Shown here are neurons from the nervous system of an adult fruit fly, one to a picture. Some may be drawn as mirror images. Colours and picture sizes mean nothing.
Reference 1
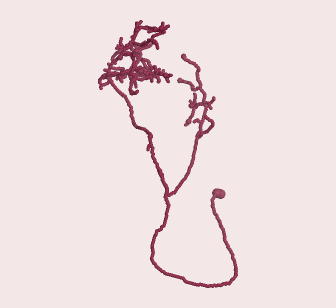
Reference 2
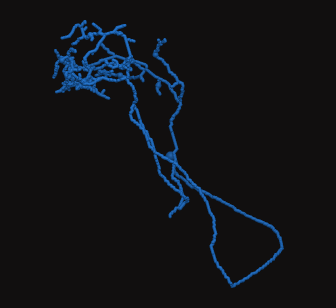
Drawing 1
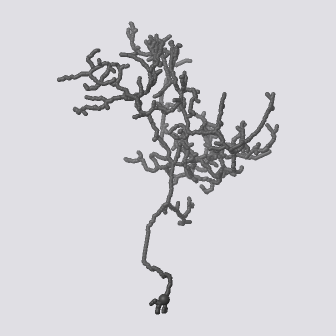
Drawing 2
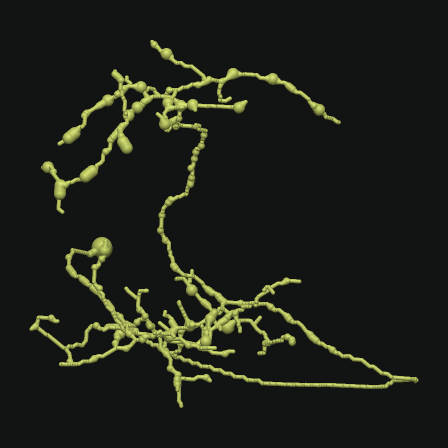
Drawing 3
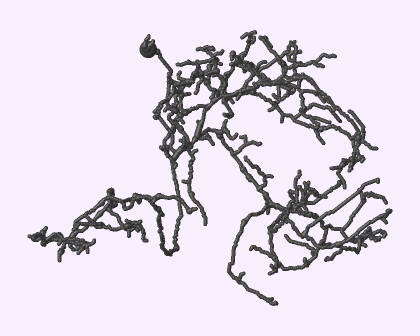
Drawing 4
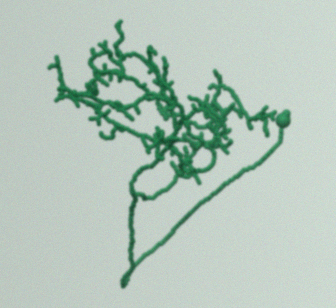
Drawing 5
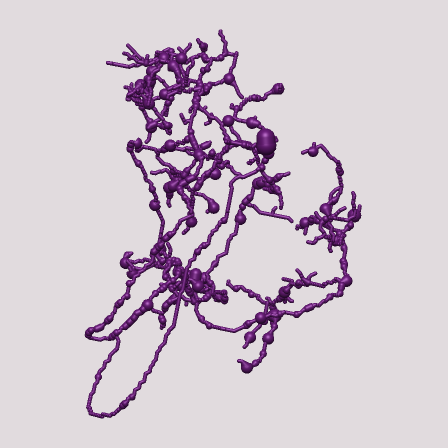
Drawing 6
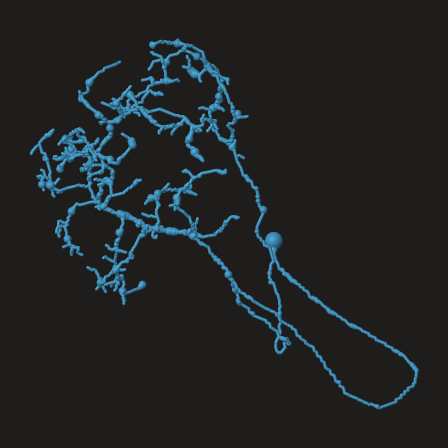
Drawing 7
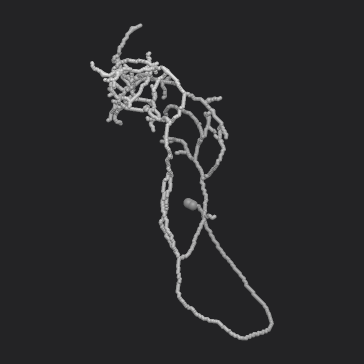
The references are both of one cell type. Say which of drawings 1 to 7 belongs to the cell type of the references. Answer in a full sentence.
Drawing 7 is of the same cell type.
